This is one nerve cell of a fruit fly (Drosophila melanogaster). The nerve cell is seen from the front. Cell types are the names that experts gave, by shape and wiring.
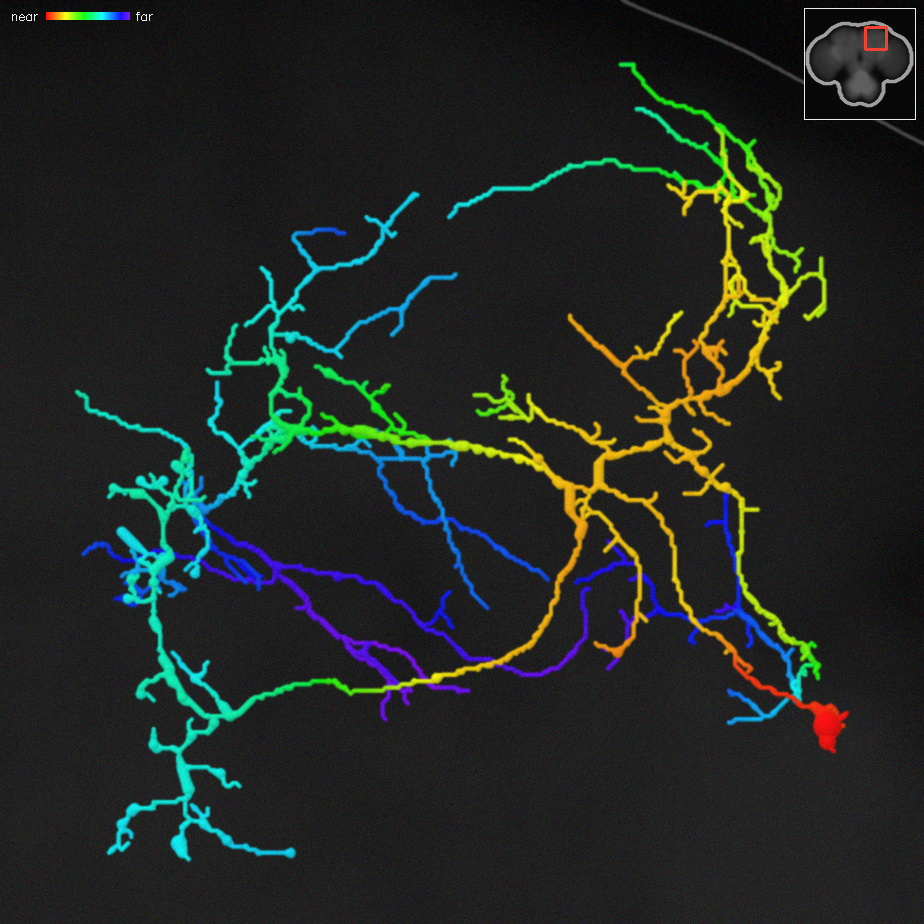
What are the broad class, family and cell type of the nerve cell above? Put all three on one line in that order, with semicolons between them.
central-brain intrinsic neuron; hemilineage SLPa&l1_anterior; CB3951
